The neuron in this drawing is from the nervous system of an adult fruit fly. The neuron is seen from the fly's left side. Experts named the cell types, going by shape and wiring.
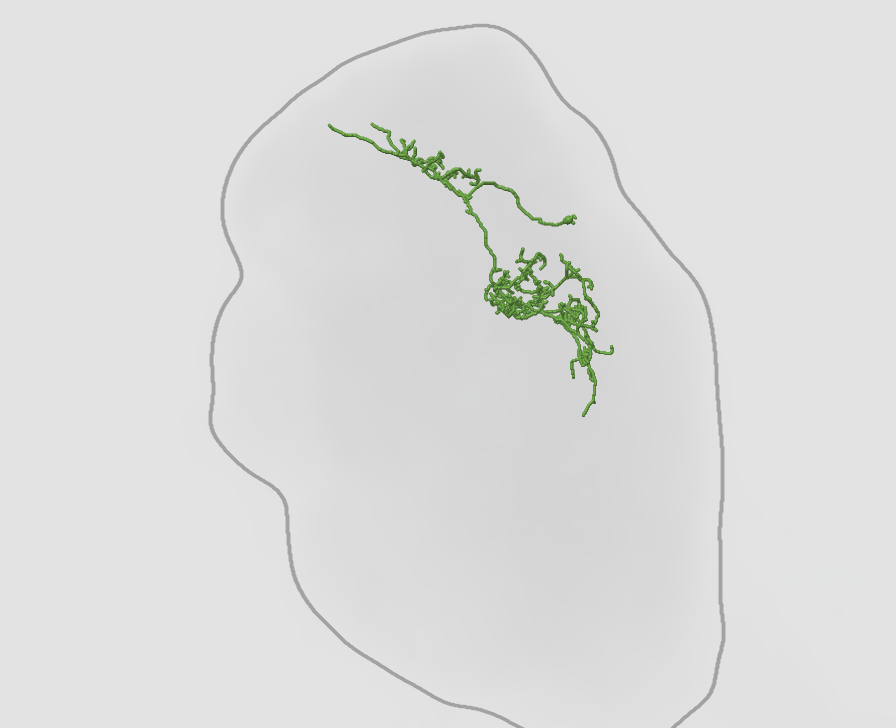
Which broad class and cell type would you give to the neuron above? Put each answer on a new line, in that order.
central-brain intrinsic neuron
IB022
